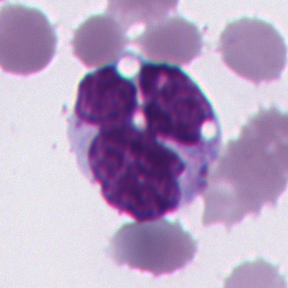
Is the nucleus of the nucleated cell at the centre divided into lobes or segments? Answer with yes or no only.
Yes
